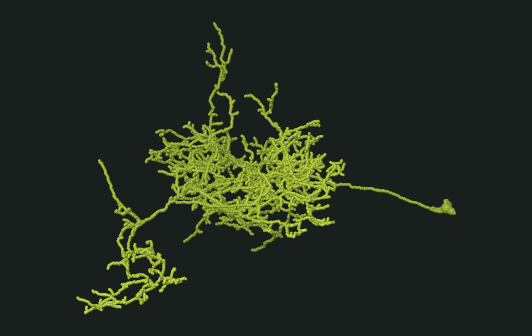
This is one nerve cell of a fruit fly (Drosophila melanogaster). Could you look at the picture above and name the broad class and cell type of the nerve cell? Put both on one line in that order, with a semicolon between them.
central-brain intrinsic neuron; LAL045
